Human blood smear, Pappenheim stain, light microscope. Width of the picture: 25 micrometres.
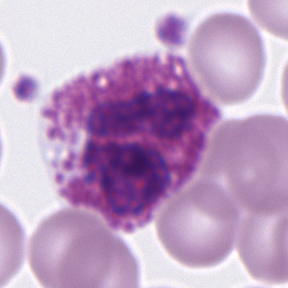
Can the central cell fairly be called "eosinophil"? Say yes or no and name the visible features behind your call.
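Two features settle this: the nucleus has two lobes, one lying above the other, and the cytoplasm is packed with coarse, round granules. The cell is an eosinophil.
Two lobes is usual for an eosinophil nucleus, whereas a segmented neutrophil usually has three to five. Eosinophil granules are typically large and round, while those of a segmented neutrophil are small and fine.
Both features therefore support eosinophil and argue against segmented neutrophil. In addition, the granules are reddish-purple, and the chromatin is dense, dark purple and clumped. The cell edge is bumpy where granules bulge at the surface, a pale strip with few granules lies along the left edge, and the cell measures about 15 micrometres across.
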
